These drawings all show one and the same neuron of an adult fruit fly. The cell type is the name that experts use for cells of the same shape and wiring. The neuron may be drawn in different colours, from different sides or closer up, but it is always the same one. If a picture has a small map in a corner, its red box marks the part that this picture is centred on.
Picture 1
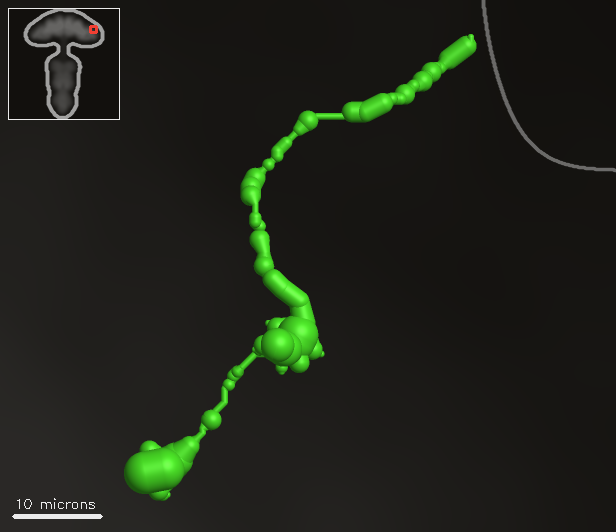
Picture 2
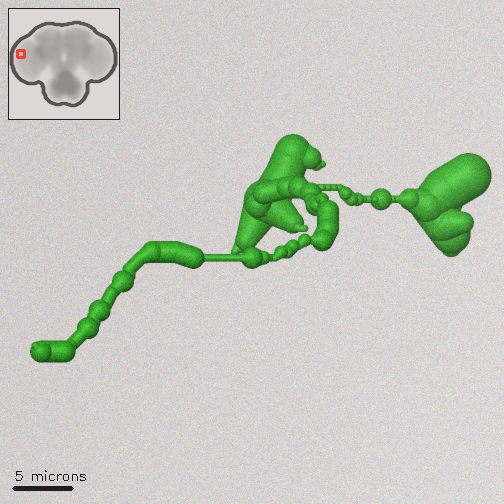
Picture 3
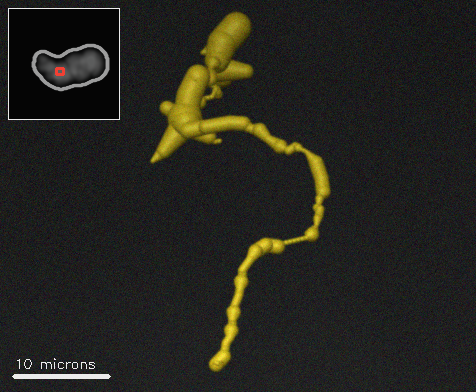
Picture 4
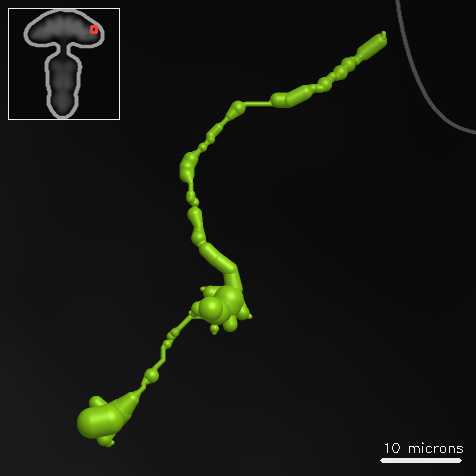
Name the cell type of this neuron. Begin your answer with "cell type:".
cell type: L1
